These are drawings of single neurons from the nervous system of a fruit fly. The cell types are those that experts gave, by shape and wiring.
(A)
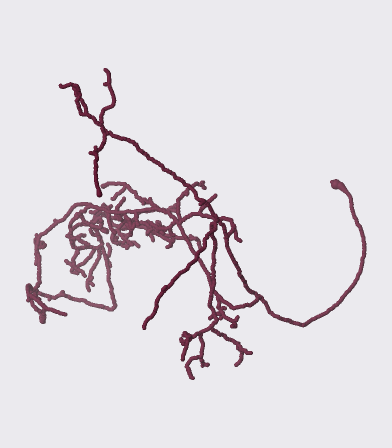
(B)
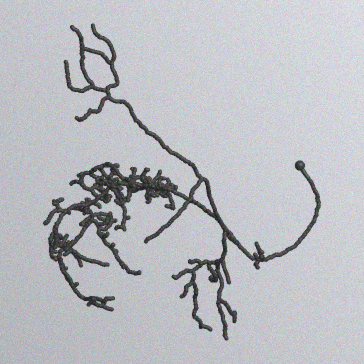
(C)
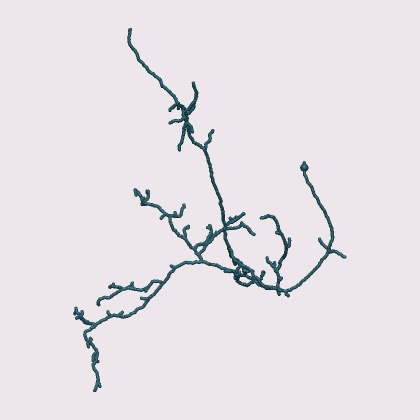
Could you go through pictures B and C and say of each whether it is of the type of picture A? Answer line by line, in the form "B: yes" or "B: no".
B: yes
C: no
